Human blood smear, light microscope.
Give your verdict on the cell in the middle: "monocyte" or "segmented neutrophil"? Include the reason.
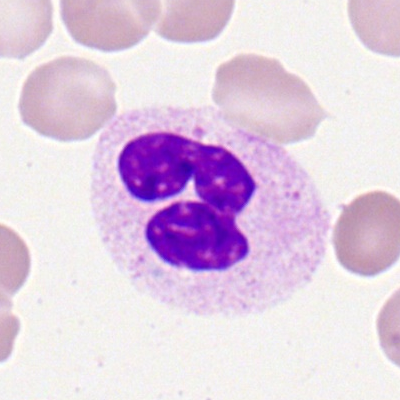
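It is a segmented neutrophil. First, the nucleus is divided into three lobes.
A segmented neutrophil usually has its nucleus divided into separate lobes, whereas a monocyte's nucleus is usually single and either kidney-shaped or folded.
Second, the cytoplasm is abundant and pale pink.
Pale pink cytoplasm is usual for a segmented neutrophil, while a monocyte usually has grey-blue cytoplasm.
Also seen: dark purple, coarsely clumped chromatin with paler patches, and fine lilac-pink granules scattered throughout the cytoplasm.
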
